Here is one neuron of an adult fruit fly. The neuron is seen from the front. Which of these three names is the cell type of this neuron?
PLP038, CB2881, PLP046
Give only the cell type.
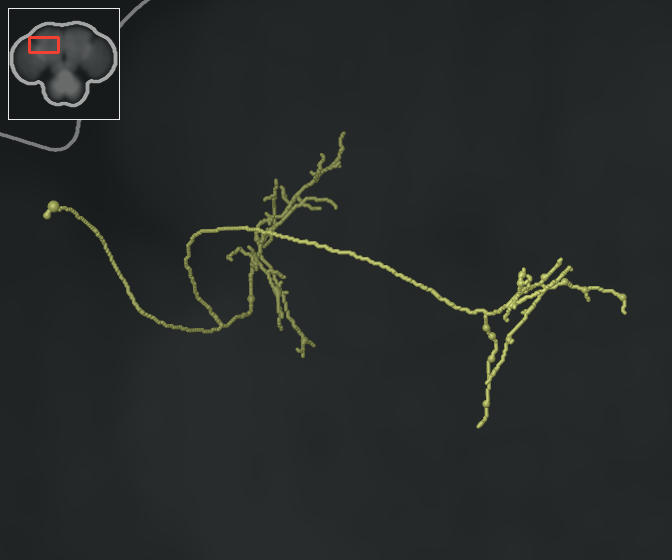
PLP046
